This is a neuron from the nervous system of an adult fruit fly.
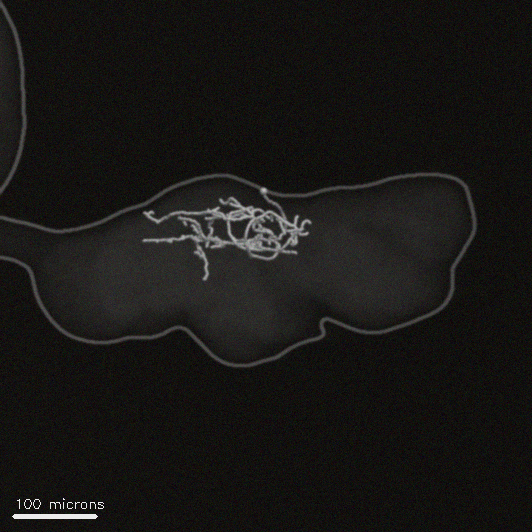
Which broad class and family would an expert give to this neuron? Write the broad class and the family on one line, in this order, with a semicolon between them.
nerve-cord intrinsic neuron; hemilineage 19B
